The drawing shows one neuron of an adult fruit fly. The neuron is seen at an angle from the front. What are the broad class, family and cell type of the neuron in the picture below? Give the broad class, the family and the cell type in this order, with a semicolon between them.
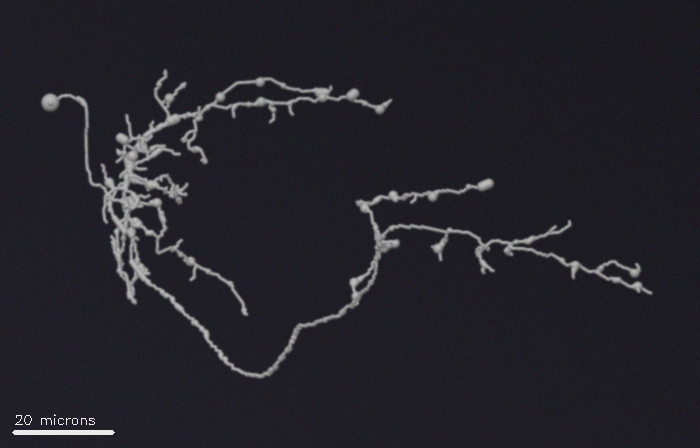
central-brain intrinsic neuron; hemilineage LHl2_dorsal; SLP129_c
